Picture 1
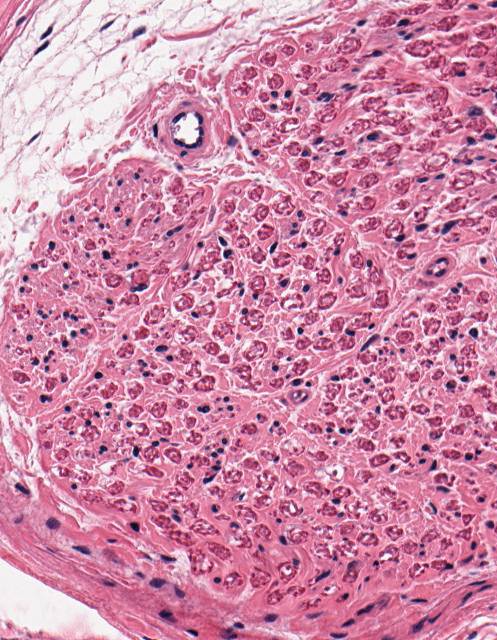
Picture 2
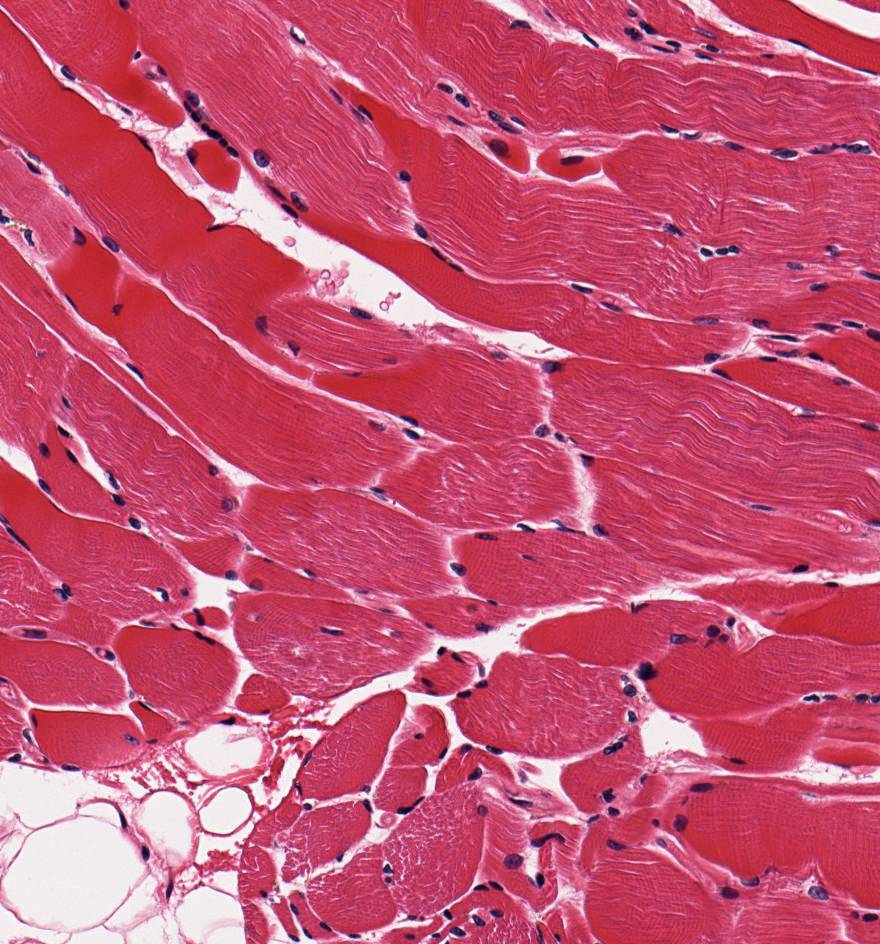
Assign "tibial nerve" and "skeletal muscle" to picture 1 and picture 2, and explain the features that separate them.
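The first picture is tibial nerve, and the second is skeletal muscle. In the nerve, a big rounded bundle of tightly packed small fibres, cut across, takes up most of the field, each fibre a small round pink profile of fairly even size. Small dark oval nuclei sit singly between those profiles all through the bundle, and in the top left corner, outside it, there's loose pale connective tissue with open spaces. The muscle fibres along the lower edge are cut across too, but they come out angular and polygonal, with dark flattened nuclei at their edges rather than in the middle. Plenty of the fibres cut lengthwise show fine wavy lines running along them, and some have patches of deeper, smooth red staining where those lines are lost.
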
